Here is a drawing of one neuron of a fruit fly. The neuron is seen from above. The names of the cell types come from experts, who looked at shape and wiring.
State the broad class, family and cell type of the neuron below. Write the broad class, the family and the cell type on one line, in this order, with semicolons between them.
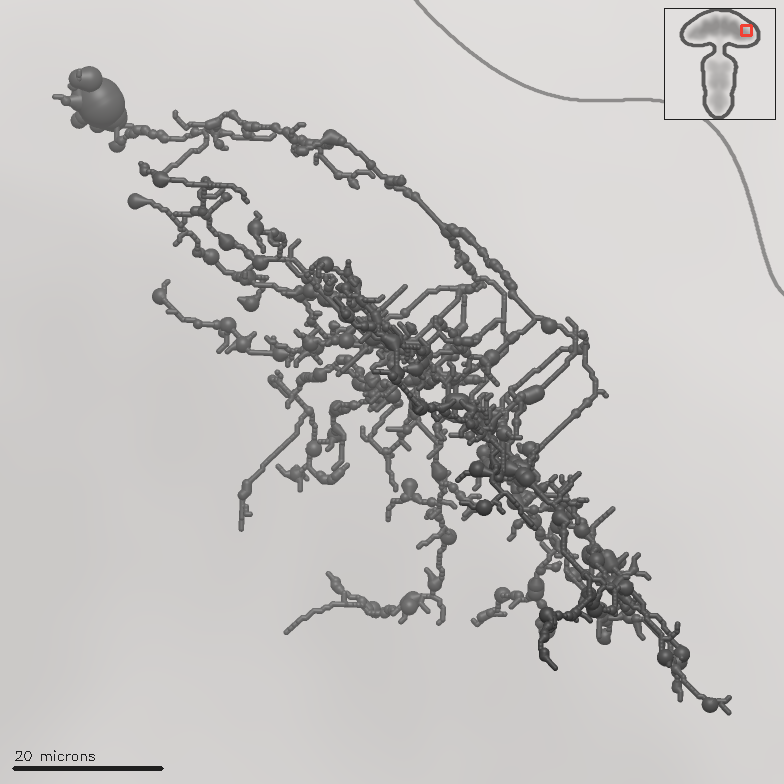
optic-lobe intrinsic neuron; Dm; Dm20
